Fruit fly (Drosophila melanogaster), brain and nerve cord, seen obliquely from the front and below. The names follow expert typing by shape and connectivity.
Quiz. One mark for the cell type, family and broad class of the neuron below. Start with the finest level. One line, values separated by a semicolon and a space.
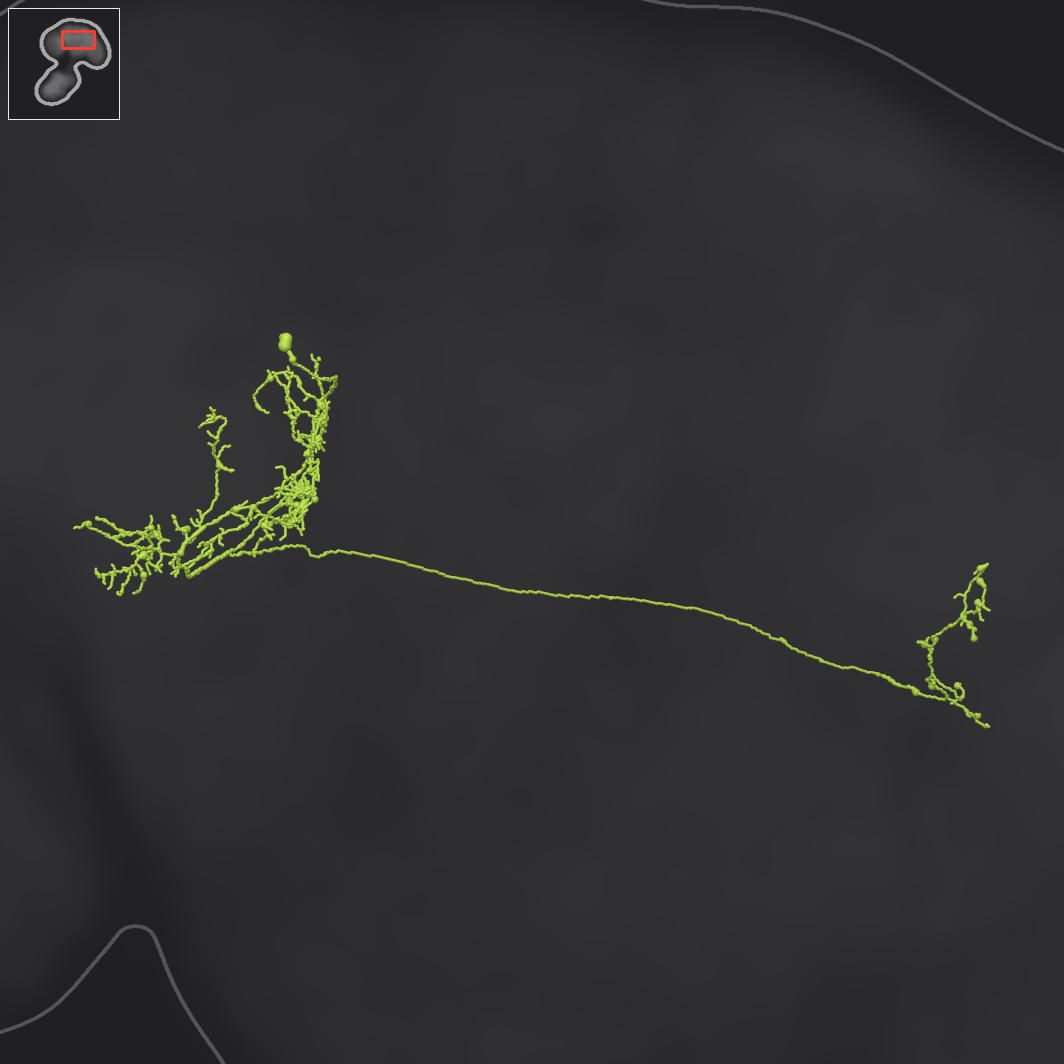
CB4162; hemilineage VLPa2; central-brain intrinsic neuron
